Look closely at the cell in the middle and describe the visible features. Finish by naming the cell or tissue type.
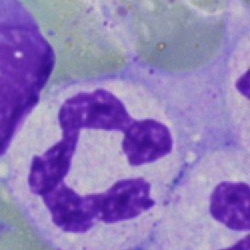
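Nucleus bent into a ring, open on right side. Chromatin dark purple, coarsely clumped. No nucleoli visible. Outline roughly round. Segmented neutrophil.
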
